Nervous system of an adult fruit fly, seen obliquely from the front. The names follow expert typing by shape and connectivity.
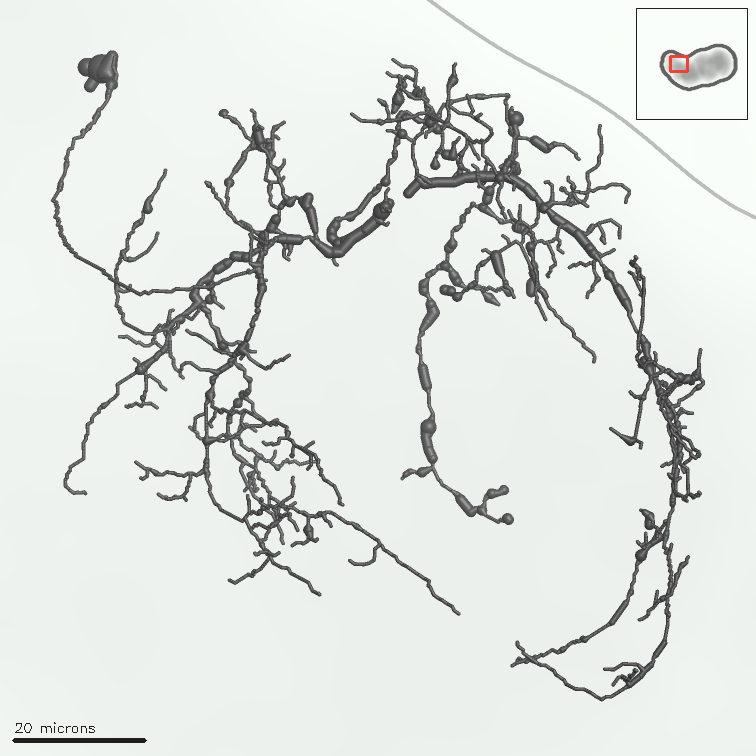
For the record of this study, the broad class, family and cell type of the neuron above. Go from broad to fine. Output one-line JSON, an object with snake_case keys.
{"broad_class": "nerve-cord intrinsic neuron", "family": "hemilineage 03A", "cell_type": "IN03A037"}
